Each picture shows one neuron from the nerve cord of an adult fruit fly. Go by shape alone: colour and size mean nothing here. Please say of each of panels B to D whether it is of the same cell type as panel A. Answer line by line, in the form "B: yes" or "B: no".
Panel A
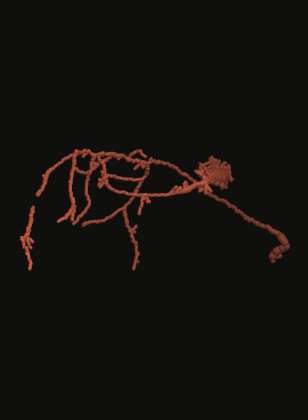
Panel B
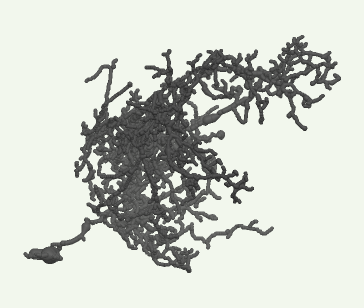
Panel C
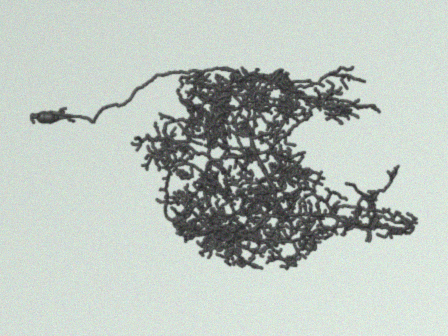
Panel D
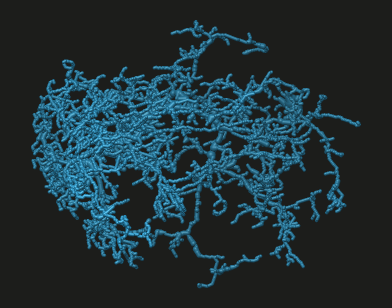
B: no
C: yes
D: yes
